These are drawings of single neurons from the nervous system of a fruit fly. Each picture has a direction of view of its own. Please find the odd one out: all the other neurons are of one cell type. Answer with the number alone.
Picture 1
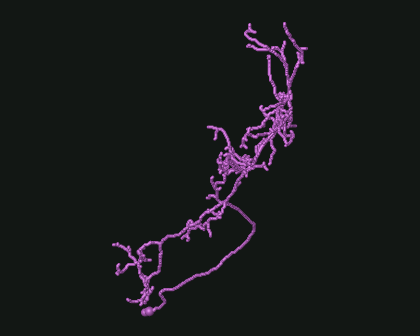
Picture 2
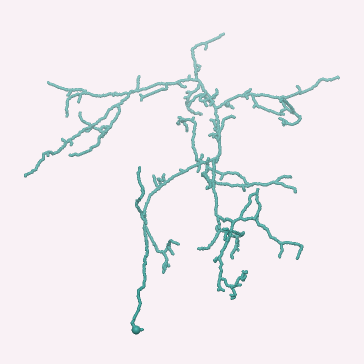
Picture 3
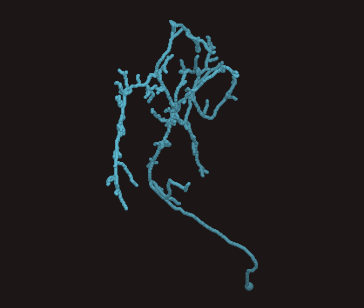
1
